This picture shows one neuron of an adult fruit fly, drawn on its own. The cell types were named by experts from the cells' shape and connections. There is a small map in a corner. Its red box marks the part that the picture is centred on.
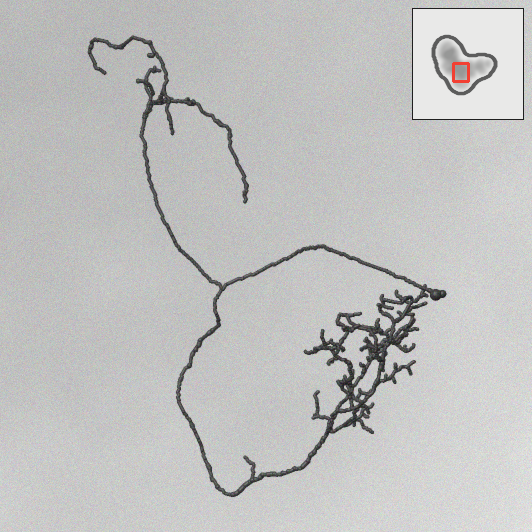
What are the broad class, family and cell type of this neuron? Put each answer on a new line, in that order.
visual projection neuron
hemilineage VPNd1
LC29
